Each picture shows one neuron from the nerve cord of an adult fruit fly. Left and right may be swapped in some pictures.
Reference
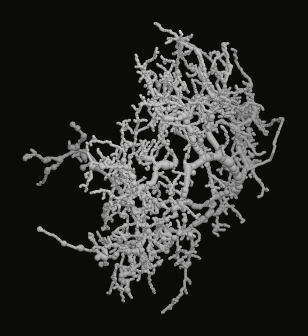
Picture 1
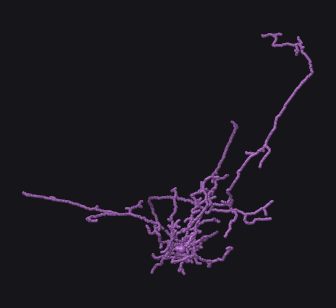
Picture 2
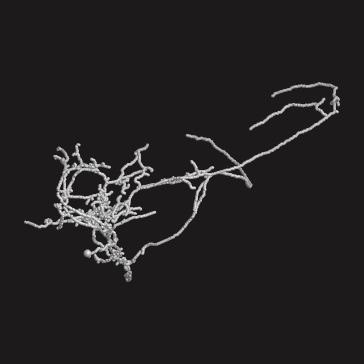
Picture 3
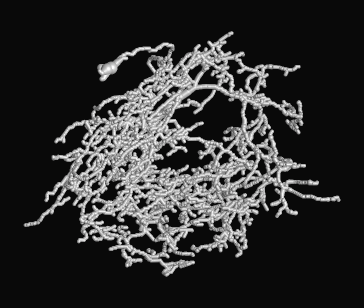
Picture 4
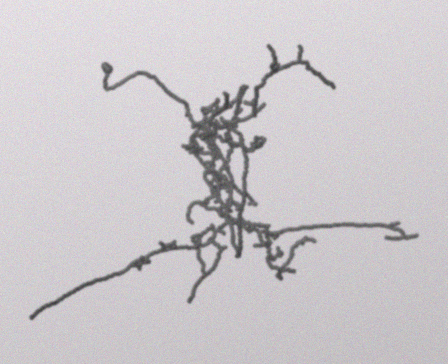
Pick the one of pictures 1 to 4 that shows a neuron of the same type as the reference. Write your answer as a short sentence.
Picture 3 shows a neuron of the same cell type.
